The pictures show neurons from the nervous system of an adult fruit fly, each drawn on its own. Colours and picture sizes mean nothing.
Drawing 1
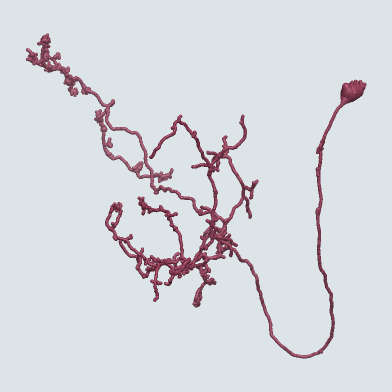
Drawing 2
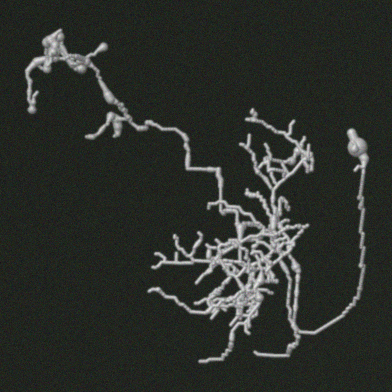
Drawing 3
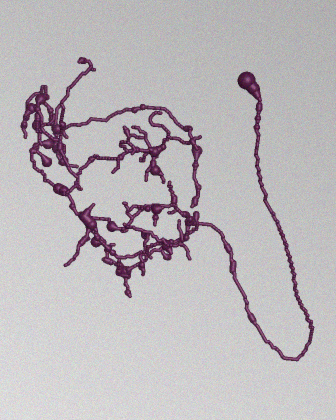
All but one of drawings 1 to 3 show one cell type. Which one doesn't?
3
